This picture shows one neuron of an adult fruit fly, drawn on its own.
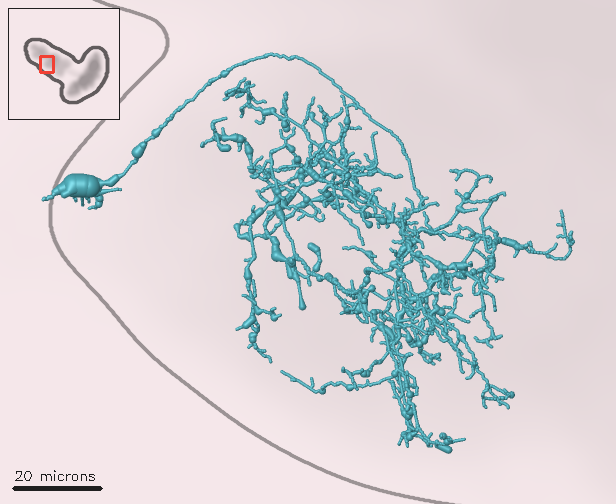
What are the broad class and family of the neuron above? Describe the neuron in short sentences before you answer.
From left to right in the picture it spans about 120 microns. More than a hundred branch ends can be seen. Its broad class is nerve-cord intrinsic neuron. Its family is hemilineage 21A.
